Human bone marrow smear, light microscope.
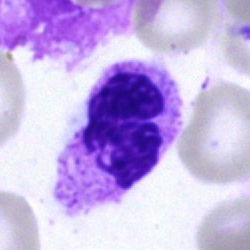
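Segmented neutrophil in a stained bone marrow smear: the central cell has an irregular outline, elongated from upper right to lower left. Its chromatin is dark purple and coarsely clumped. The pale lilac cytoplasm, broadest toward the lower left, is sprinkled with fine purple granules.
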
